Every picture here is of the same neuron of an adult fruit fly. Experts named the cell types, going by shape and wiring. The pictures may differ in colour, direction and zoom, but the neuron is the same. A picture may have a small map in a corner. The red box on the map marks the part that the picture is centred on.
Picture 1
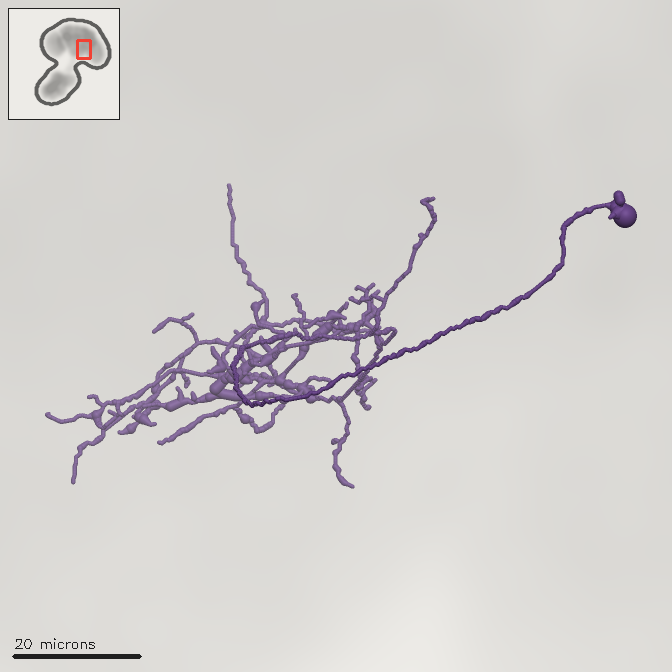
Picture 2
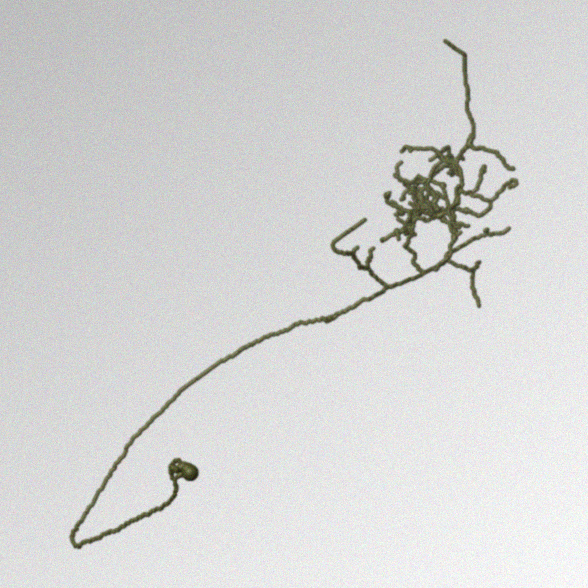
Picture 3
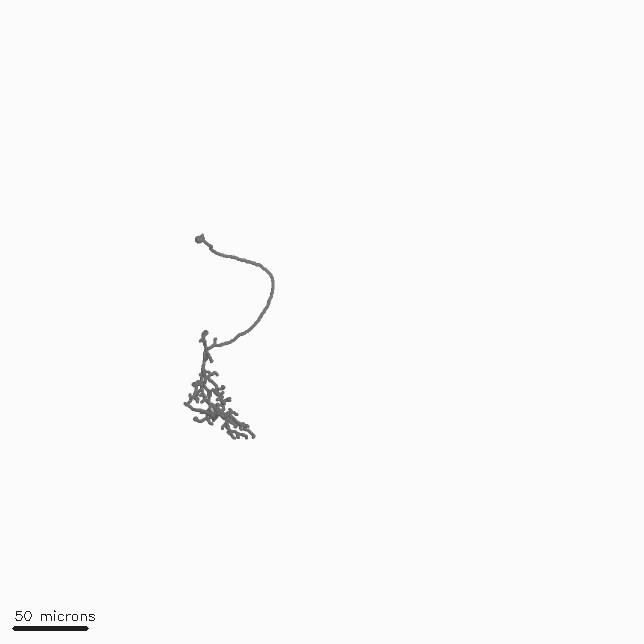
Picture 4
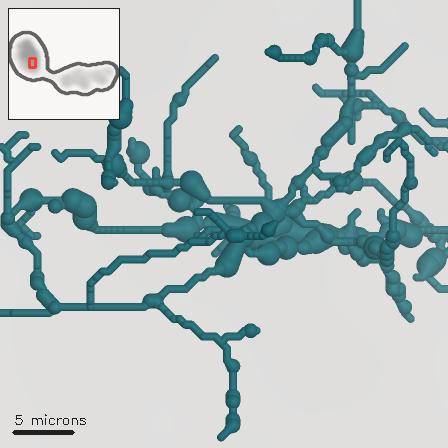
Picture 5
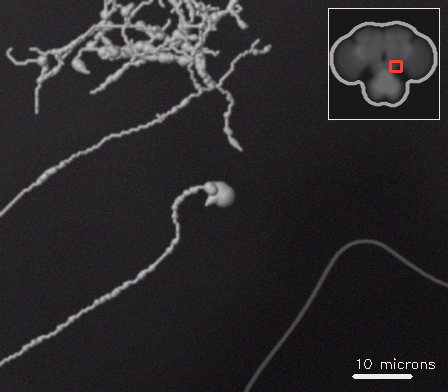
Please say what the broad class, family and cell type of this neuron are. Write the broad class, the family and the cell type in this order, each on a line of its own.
central-brain intrinsic neuron
hemilineage MD3
GNG635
